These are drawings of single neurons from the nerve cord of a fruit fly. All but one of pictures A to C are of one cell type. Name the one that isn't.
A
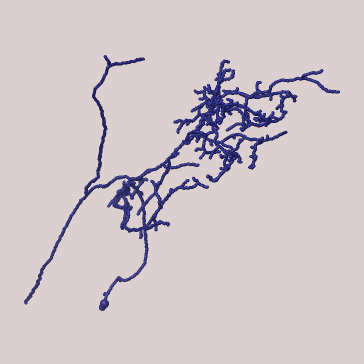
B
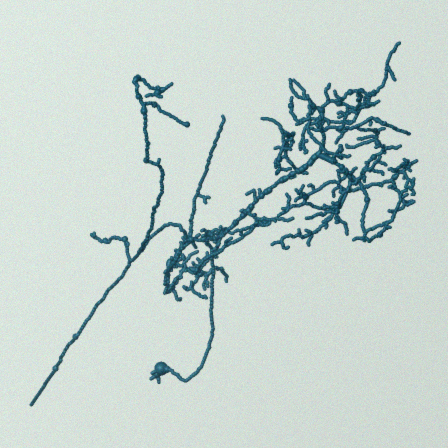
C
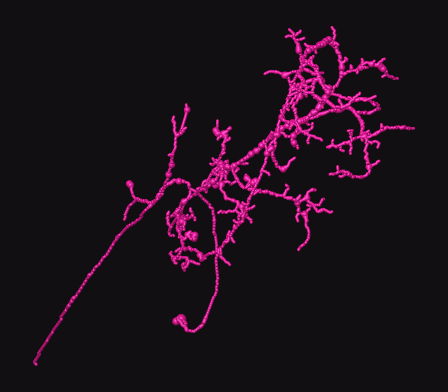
B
